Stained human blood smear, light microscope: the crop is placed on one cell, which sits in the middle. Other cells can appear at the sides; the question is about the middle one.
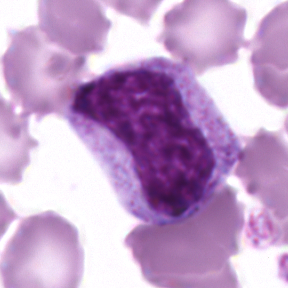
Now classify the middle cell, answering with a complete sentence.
To answer, the cell in the center of the crop is a metamyelocyte.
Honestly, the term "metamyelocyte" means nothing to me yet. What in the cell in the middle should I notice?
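Starting with the nucleus, I see a bean shape with its concave side turned to the lower left, which goes with a metamyelocyte.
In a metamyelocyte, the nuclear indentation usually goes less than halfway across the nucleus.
The chromatin is dark purple and coarsely clumped.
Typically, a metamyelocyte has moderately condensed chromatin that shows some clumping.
The clumping here goes with that. A moderate amount of pale lilac cytoplasm surrounds the nucleus, and fine reddish-purple granules are scattered through it.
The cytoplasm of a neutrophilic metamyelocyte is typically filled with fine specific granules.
The fineness of the granules goes with that, but here they are scattered rather than filling the cytoplasm.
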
